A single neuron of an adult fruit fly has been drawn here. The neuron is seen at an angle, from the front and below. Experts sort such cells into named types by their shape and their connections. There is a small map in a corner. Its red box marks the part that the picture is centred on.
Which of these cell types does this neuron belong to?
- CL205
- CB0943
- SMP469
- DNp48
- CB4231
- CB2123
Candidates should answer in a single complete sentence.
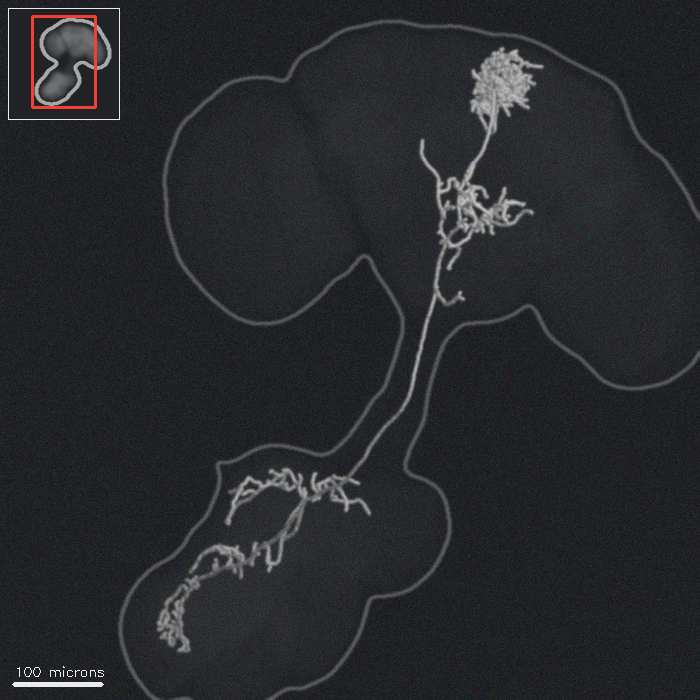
The cell type name for this neuron is DNp48.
